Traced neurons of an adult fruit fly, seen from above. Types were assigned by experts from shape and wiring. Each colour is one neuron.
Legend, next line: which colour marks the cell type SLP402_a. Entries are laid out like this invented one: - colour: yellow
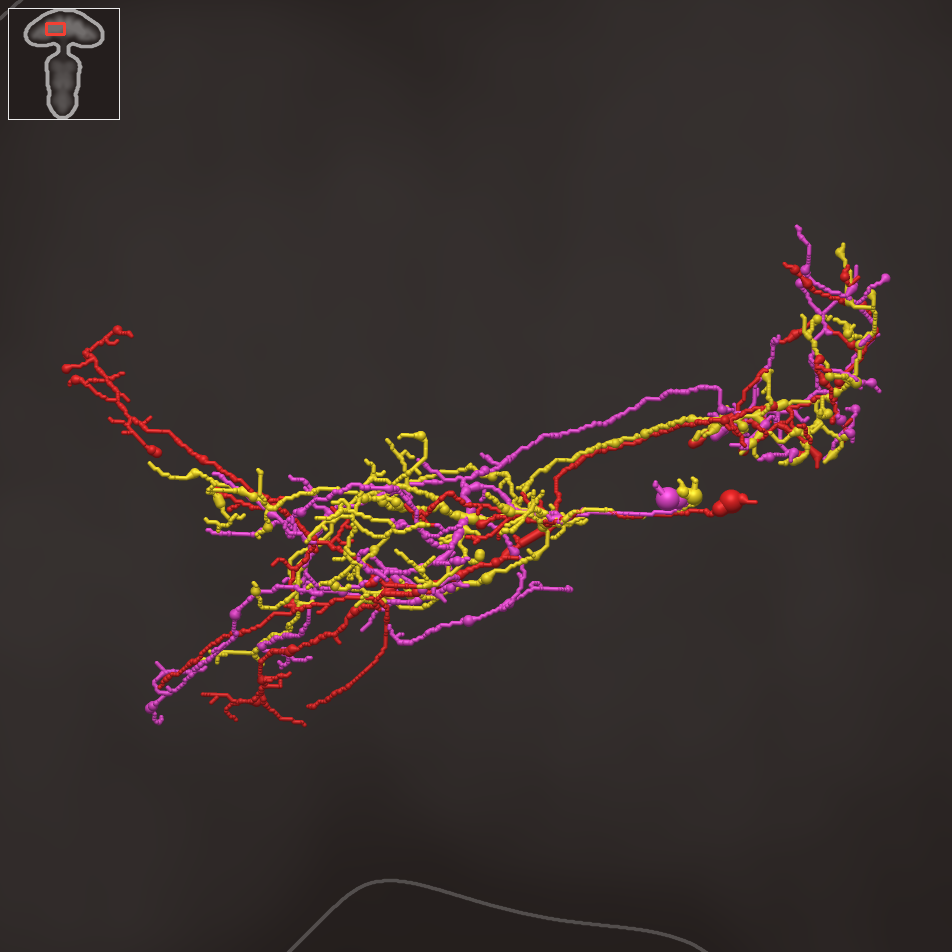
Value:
- colour: red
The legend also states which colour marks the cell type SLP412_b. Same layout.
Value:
- colour: magenta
